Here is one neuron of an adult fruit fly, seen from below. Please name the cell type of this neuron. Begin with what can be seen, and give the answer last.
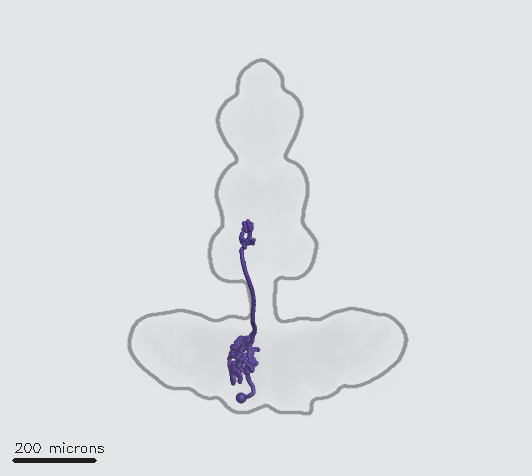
The cell body is at the bottom of the picture. From top to bottom in the picture it spans about 450 microns. Its broad class is descending neuron. It is of cell type DNg12_d.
